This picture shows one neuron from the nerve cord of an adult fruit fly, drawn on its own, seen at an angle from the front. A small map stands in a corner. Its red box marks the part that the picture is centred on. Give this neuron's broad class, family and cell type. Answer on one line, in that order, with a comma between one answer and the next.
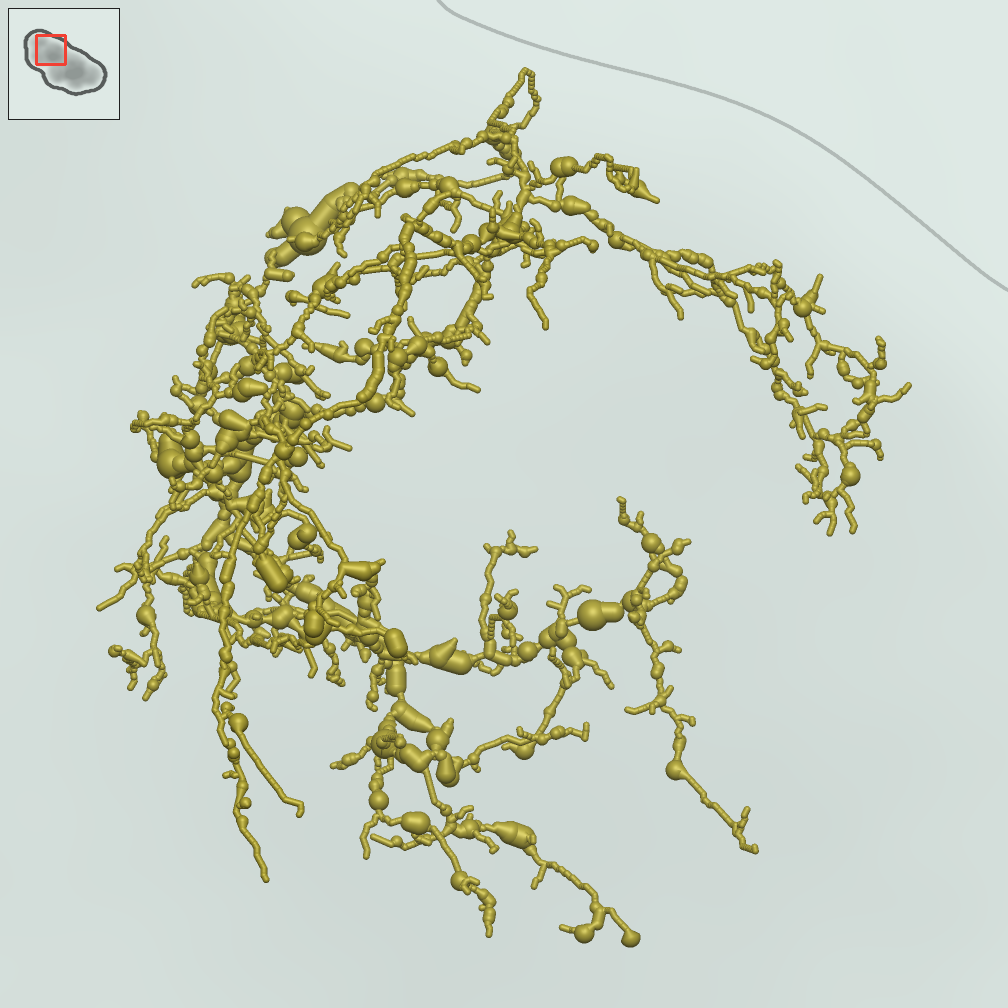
nerve-cord intrinsic neuron, hemilineage 19A, IN19A044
